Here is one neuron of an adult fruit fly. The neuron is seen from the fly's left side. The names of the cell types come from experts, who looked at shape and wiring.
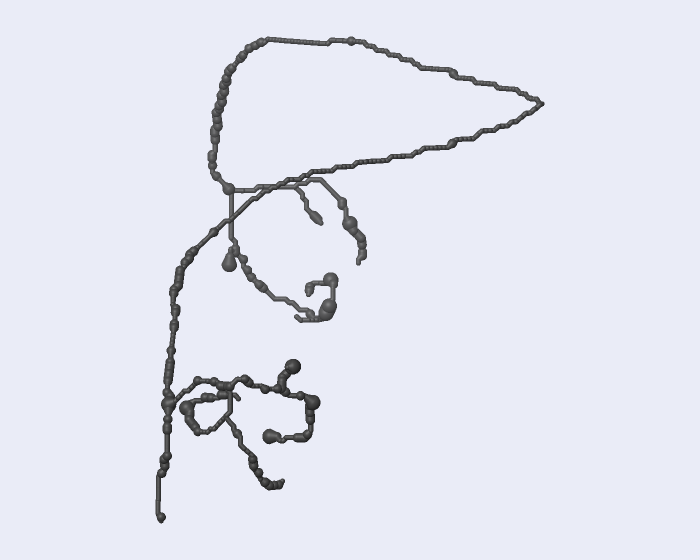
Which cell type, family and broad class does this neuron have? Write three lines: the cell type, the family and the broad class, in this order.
ORN_DC3
class olfactory
sensory neuron entering the brain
